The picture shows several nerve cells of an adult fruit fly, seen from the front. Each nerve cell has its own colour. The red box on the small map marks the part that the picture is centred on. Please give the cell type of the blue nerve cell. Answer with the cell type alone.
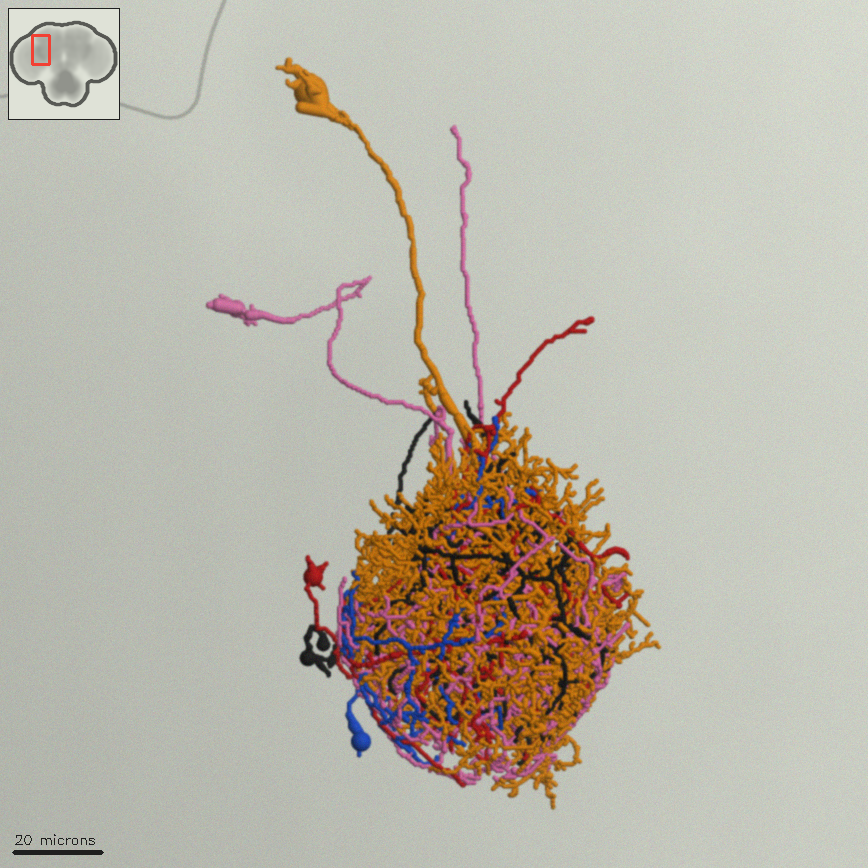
AVLP387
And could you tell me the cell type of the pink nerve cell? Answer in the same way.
AVLP216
